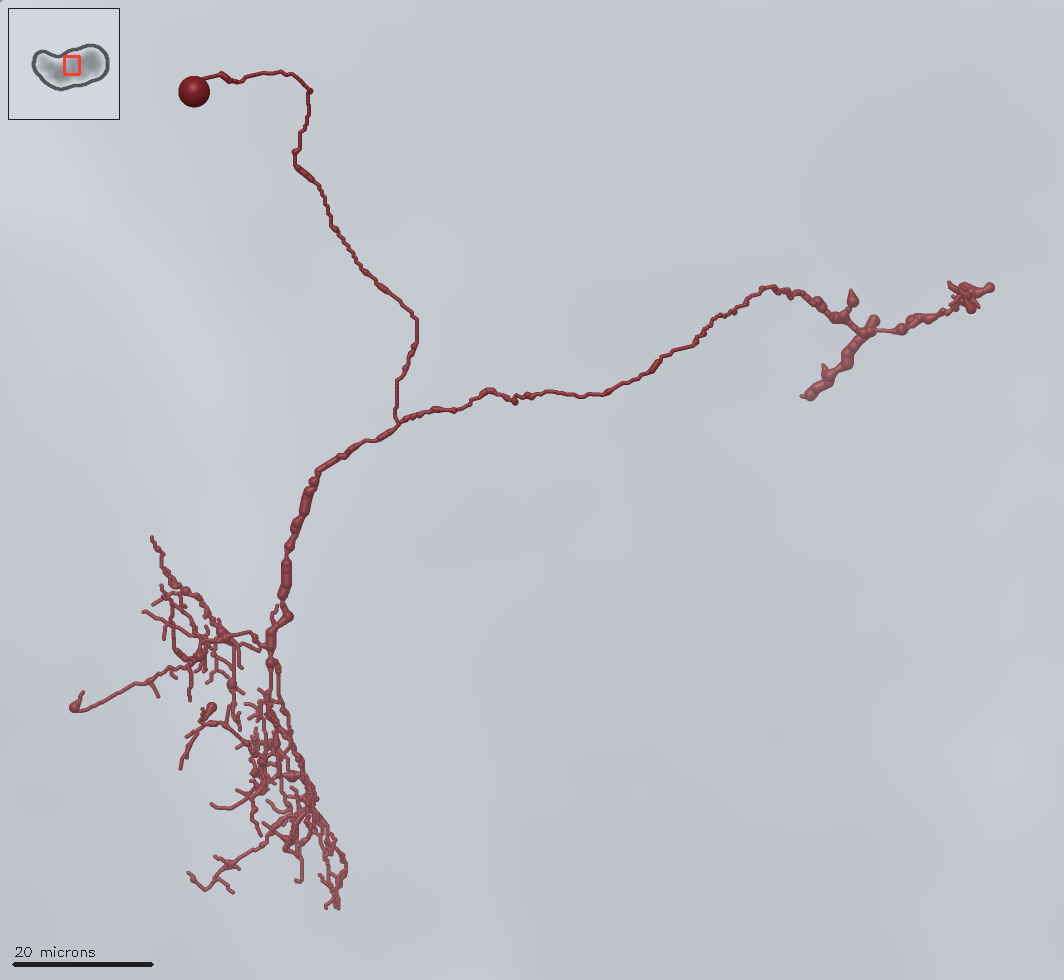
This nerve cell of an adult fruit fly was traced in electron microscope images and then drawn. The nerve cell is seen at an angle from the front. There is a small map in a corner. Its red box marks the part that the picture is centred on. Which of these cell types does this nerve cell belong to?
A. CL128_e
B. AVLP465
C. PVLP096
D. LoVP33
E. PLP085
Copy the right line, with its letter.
D. LoVP33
